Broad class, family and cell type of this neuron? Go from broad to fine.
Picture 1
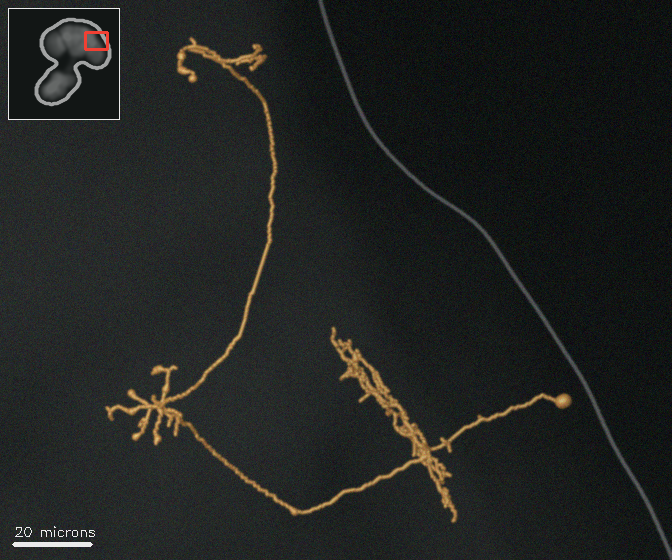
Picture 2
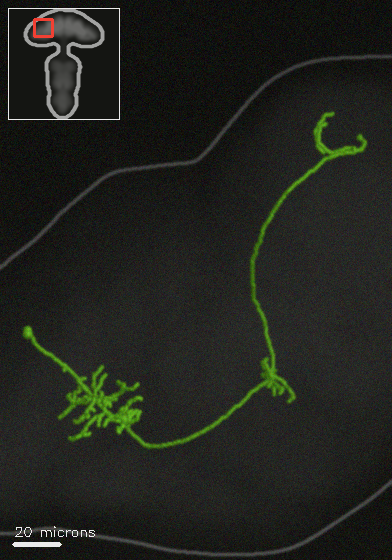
visual projection neuron; MeTu; MeTu4c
